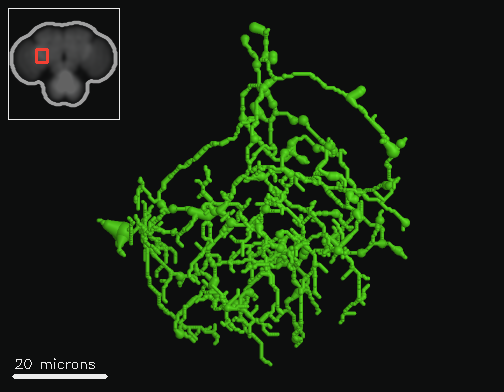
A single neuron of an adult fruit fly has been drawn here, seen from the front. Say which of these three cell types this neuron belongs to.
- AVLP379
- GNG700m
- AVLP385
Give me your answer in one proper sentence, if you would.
As a matter of cell type, the neuron is AVLP385.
